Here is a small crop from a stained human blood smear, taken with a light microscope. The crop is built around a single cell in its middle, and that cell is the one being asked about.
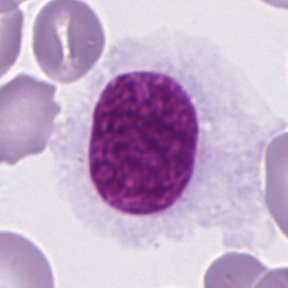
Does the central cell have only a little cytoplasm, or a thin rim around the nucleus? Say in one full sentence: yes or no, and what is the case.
No, abundant cytoplasm encircles the nucleus of the cell.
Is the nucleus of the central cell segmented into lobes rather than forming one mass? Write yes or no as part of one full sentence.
No, there is one compact round, oval or kidney-shaped nucleus, not separate lobes.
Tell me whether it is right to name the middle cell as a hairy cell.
yes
